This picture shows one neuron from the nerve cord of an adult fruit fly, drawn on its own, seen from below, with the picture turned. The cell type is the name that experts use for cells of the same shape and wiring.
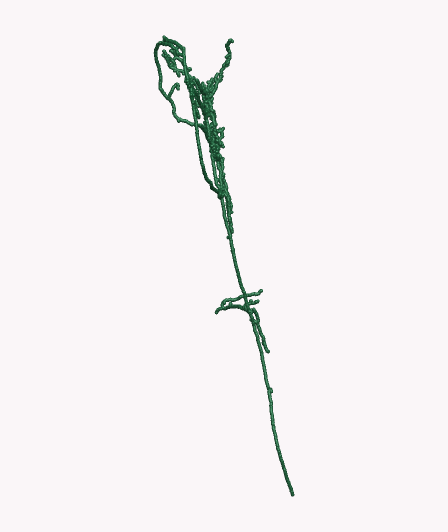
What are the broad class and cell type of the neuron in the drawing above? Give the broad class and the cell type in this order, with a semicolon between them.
ascending neuron; ANXXX136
